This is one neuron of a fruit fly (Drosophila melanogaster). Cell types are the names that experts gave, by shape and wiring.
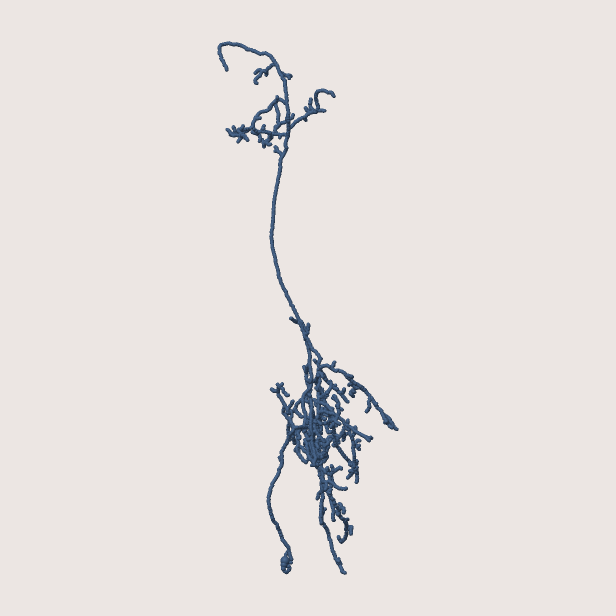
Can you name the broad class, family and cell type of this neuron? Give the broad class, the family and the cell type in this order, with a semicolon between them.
nerve-cord intrinsic neuron; hemilineage 05B; IN05B038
